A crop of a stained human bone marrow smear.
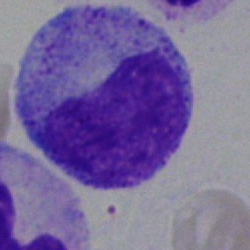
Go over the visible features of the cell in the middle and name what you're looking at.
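Nucleus fills the lower right part of the cell. Chromatin dark purple, finely grainy, no coarse clumps. Cytoplasm pale blue, forming a broad crescent on the upper left side of the nucleus, fine purple granules scattered through it. Metamyelocyte.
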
